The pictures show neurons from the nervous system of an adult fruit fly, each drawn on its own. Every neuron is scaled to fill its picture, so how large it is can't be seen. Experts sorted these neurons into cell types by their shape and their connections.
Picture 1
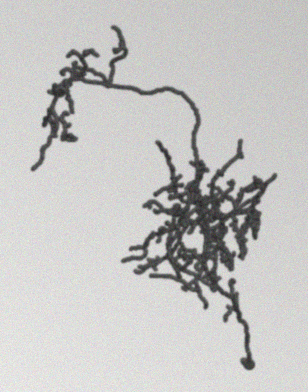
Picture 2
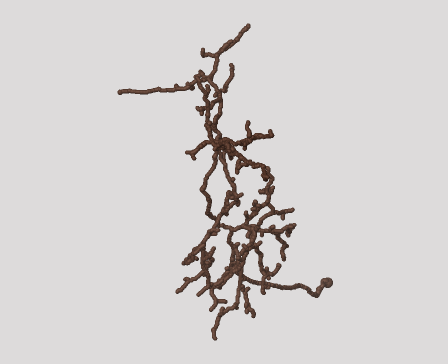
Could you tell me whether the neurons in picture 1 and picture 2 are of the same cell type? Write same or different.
different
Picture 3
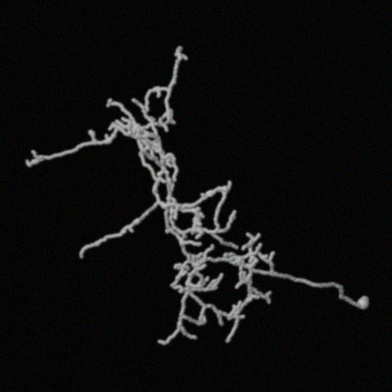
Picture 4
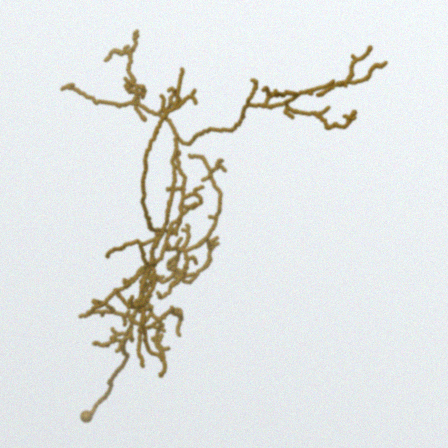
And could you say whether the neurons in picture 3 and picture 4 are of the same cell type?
different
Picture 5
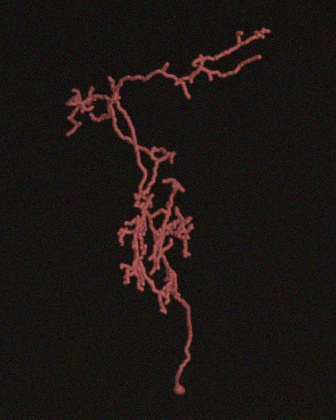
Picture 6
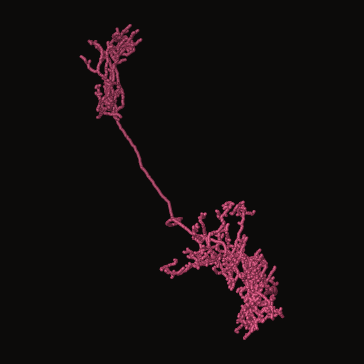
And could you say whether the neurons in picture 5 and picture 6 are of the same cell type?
different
